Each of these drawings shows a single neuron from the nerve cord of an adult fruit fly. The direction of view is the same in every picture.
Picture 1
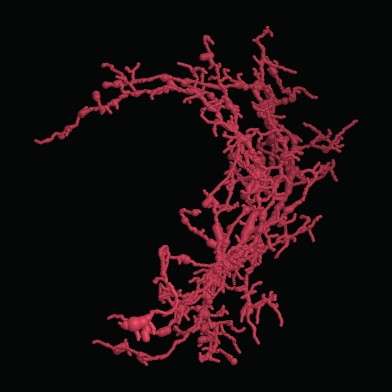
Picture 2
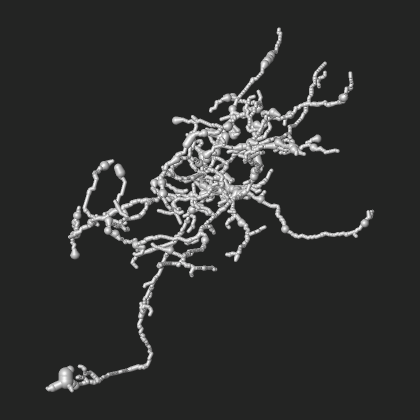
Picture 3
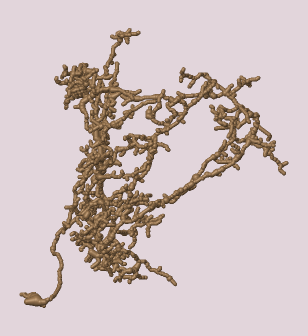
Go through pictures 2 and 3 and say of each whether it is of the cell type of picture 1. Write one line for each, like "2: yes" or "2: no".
2: no
3: yes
